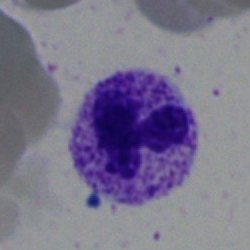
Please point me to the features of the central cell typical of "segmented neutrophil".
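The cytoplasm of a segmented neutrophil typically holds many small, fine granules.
Granules are scattered throughout the cytoplasm in this cell, which fits.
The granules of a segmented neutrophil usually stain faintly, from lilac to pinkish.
Here the granules are purple-violet, which does not match that usual faint tone. The cell outline is roughly round, the nuclear chromatin is dense and dark purple, and the cytoplasm is plentiful around the nucleus.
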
